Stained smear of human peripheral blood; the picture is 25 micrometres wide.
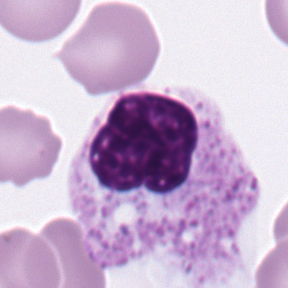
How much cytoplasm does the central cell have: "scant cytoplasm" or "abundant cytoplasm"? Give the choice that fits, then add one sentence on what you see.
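Abundant cytoplasm. The cytoplasm is abundant and pale lilac.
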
